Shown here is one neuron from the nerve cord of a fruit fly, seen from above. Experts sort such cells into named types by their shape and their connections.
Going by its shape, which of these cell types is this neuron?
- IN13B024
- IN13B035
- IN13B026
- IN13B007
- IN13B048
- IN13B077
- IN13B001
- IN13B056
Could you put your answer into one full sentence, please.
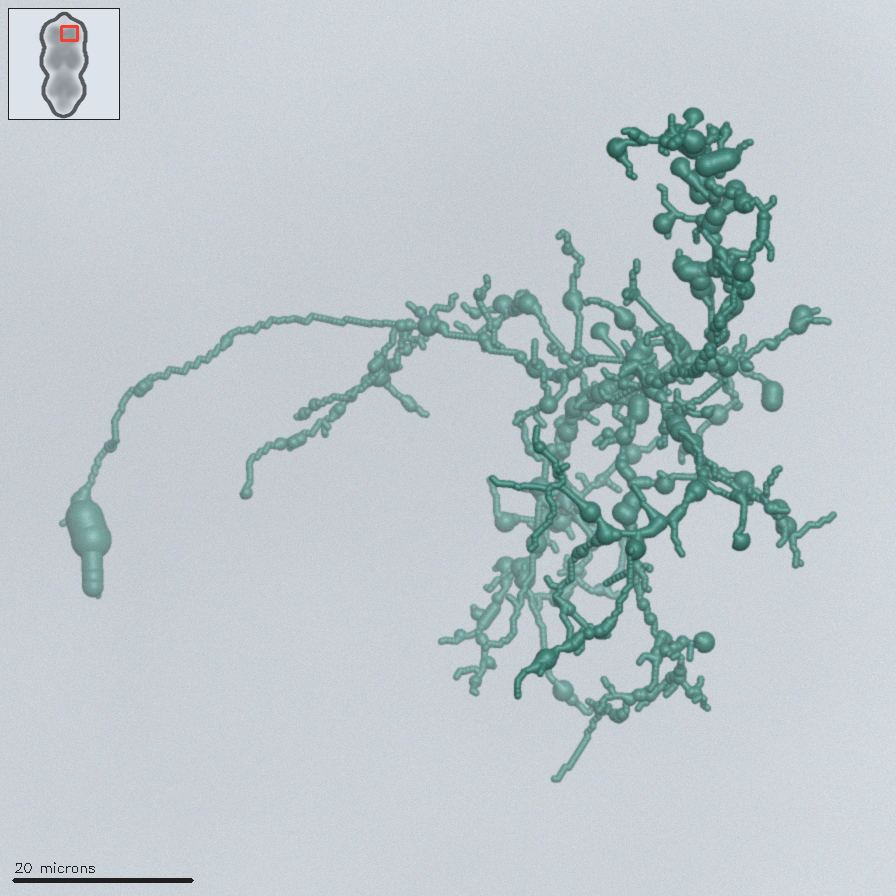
Regarding its cell type, the neuron is IN13B056.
